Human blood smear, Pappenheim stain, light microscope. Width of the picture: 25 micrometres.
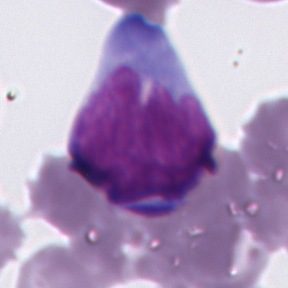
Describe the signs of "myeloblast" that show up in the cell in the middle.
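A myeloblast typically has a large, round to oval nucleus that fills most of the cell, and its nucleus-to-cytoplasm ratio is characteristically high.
Here the nucleus, about 13 micrometres across, fills the broad lower part of the cell, which goes with the large nucleus expected of a myeloblast. Pale blue cytoplasm forms the tapered upper part of the cell above the nucleus. The cell itself is pear-shaped, narrowing to a neck at its upper end. The purple chromatin is arranged in streaky strands rather than being evenly smooth.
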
